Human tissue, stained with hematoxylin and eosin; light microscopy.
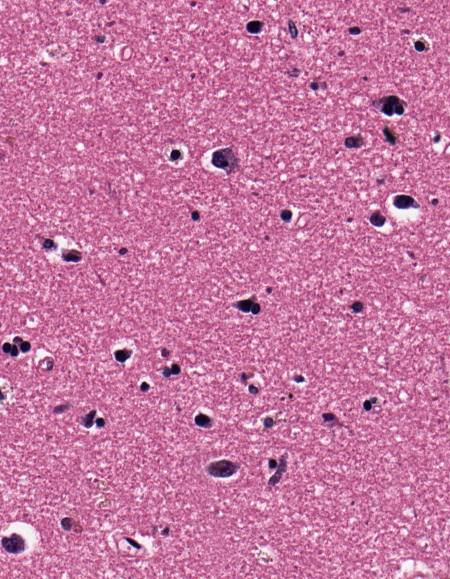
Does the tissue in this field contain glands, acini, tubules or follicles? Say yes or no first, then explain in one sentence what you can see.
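No. The whole field is a uniform pink, finely granular matrix with cells scattered through it and no organised units.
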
